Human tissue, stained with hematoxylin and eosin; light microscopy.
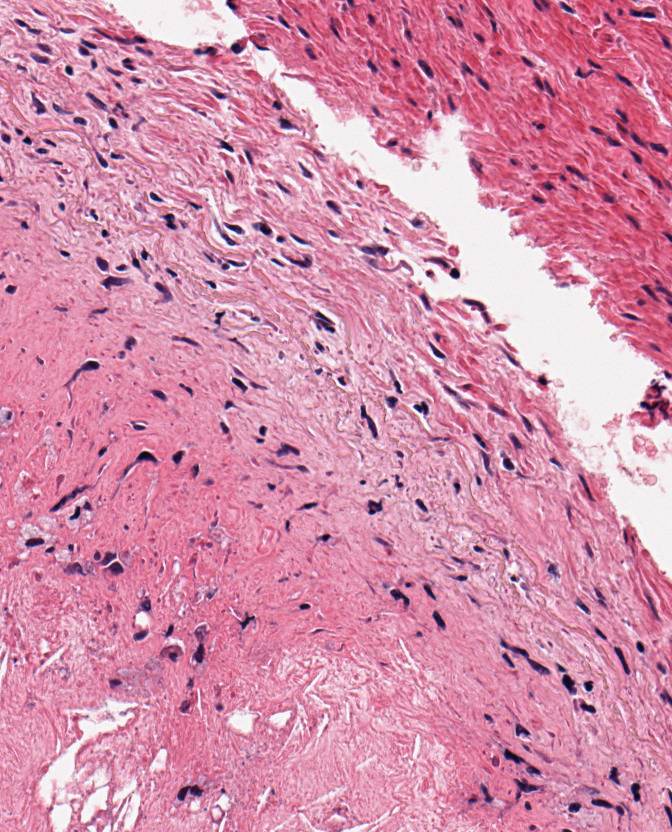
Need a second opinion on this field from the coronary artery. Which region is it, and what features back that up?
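So the tissue here is tunica intima. Left of the diagonal cleft lies a large area of pale pink fibrillar matrix with sparse cells, their dark nuclei spindle-shaped or irregularly angular.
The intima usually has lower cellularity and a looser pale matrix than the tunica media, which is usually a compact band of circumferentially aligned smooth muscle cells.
In the narrow upper right strip, closely packed elongated nuclei lie parallel to one another and to the cleft.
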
